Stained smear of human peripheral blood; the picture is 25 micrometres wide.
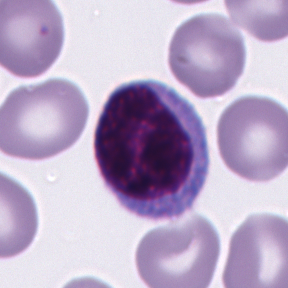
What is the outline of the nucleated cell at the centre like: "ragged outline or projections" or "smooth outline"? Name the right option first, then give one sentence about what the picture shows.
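Smooth outline. The cell outline is a smooth oval without projections.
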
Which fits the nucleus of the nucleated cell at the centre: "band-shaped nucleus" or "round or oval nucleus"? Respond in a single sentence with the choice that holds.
Compact and round or oval, the nucleus is not drawn out into a band.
